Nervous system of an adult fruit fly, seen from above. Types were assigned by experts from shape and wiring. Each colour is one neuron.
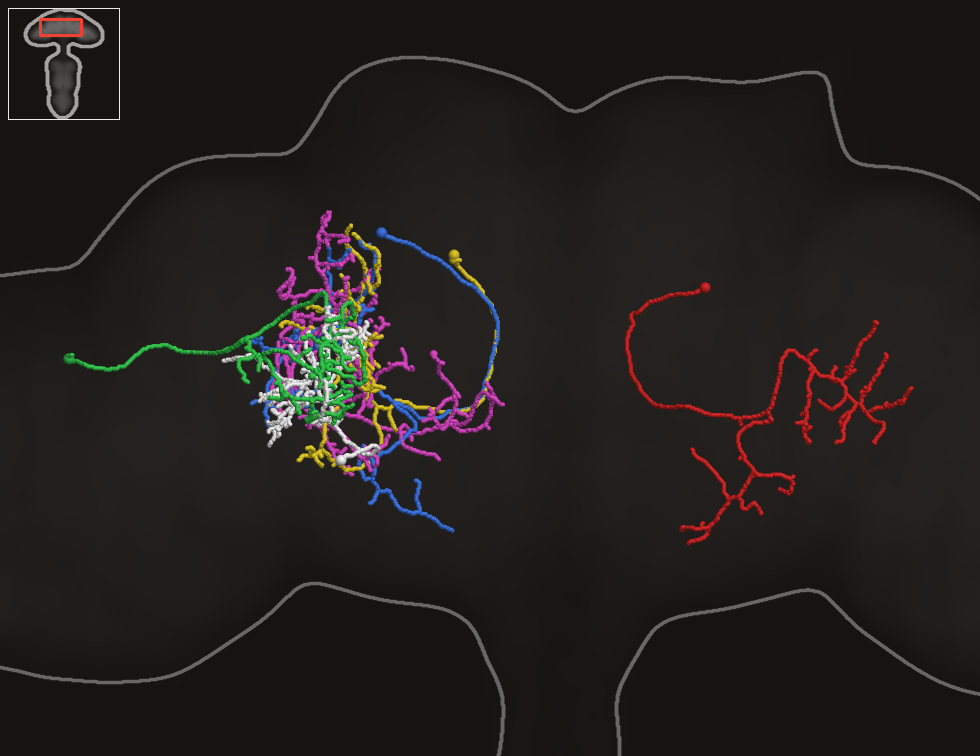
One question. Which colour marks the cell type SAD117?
magenta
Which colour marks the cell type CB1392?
green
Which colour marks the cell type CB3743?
yellow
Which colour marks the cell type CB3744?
blue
